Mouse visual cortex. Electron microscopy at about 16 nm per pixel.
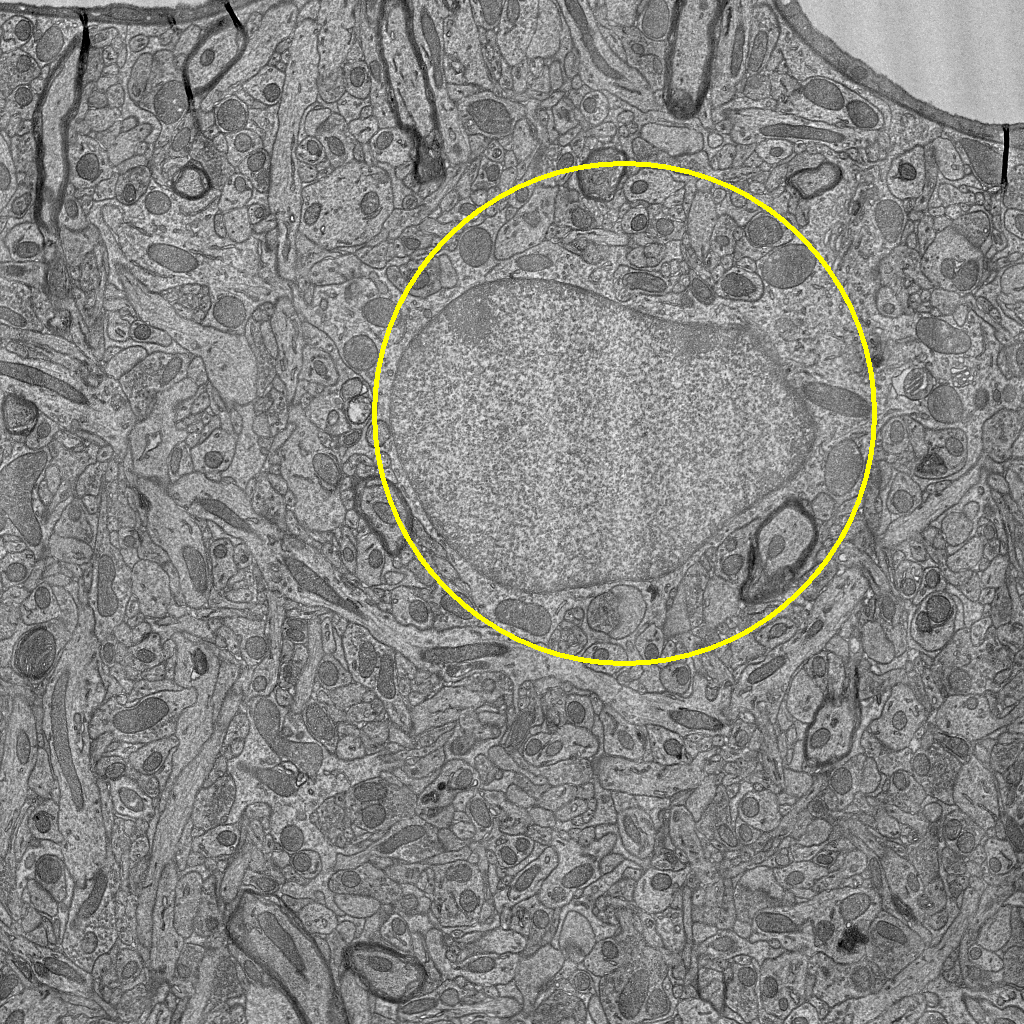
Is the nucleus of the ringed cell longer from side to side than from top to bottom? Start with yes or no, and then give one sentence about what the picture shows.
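Yes. The nucleus is an elongated oval whose long axis runs from left to right.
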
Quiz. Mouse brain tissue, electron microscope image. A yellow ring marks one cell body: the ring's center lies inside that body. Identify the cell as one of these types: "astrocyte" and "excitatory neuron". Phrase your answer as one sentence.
At the center of the ring sits an astrocyte.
